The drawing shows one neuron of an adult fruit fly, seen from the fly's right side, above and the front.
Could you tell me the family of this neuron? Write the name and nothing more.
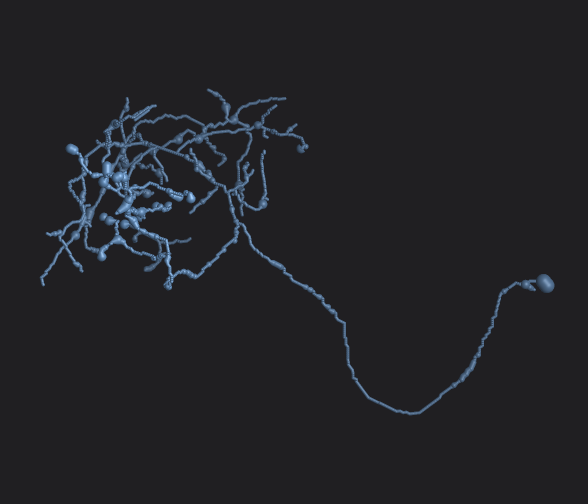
hemilineage LHa1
